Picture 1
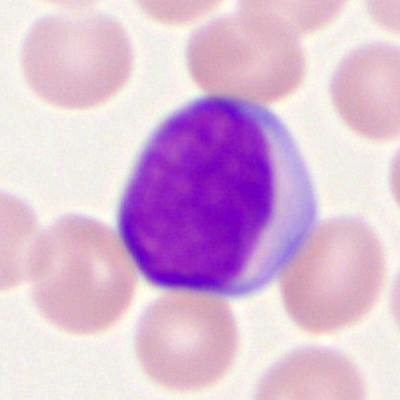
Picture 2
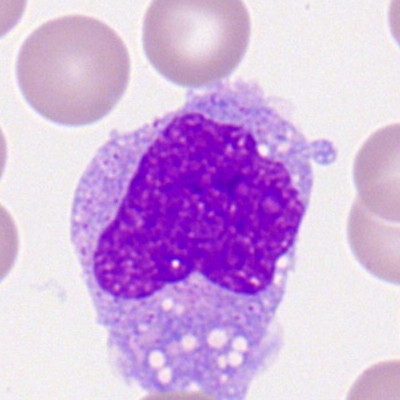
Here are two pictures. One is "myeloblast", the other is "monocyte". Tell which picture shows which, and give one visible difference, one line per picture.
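Picture 1 shows a myeloblast: No vacuoles are seen in the cytoplasm.
Picture 2 shows a monocyte: Several round clear vacuoles are clustered in the cytoplasm below the nucleus.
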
